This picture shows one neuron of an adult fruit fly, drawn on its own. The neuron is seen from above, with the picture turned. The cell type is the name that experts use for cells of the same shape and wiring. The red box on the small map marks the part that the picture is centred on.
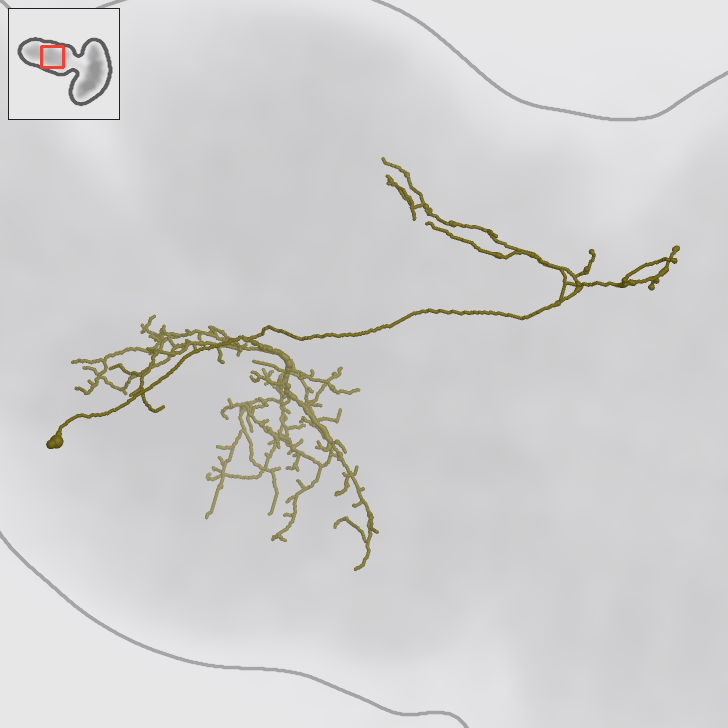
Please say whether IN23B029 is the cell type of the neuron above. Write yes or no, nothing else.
yes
